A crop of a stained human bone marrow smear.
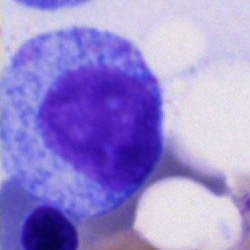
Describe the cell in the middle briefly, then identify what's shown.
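Toward the right side of the cell lies the nucleus, off-centre. Its chromatin stains a dense dark purple, broken by only a few faint paler patches. The cytoplasm is abundant and pale lavender-blue, widest to the left of the nucleus, with fine purple granules scattered throughout. The cell is a promyelocyte.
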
